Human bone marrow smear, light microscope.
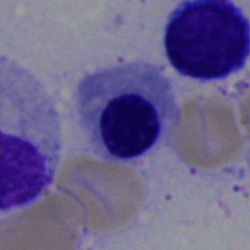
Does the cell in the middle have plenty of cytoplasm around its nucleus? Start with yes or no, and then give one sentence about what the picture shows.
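Yes. The cytoplasm is abundant, covering a larger area than the nucleus.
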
